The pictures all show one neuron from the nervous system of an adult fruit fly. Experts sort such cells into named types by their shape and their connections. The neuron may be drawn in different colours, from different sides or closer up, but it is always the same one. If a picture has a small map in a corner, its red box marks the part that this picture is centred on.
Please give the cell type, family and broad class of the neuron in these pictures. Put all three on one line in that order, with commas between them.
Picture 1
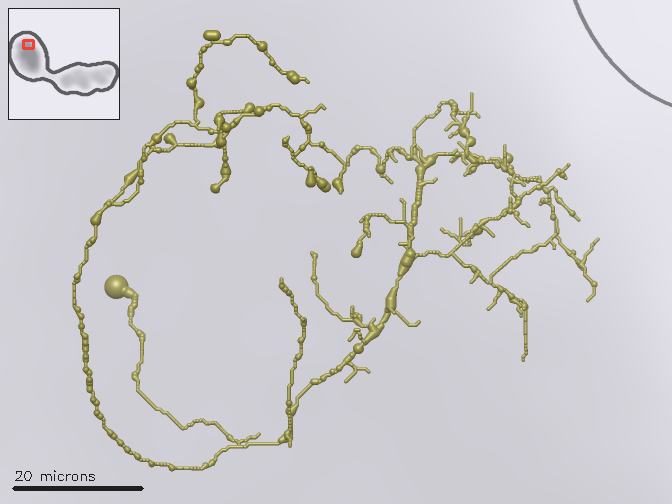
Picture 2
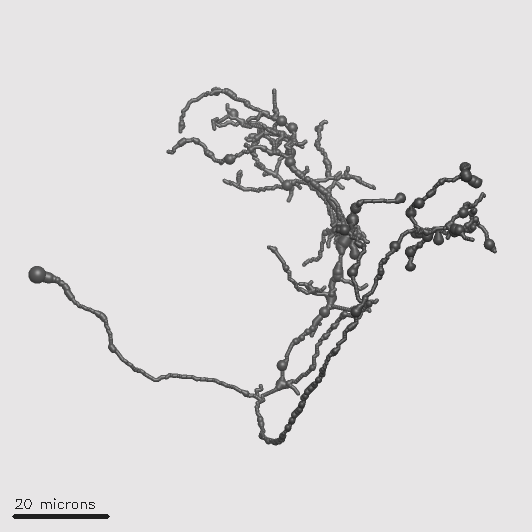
LHAD1a1, hemilineage SLPal2, central-brain intrinsic neuron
